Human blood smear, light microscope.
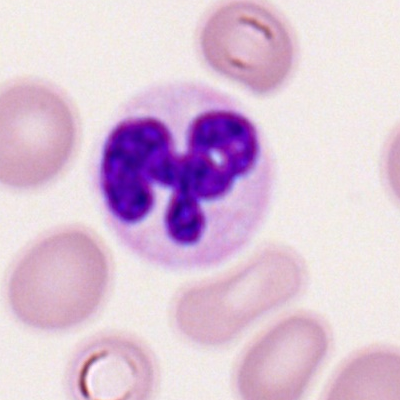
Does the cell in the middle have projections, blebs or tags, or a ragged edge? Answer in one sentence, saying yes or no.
No, what this cell has is a smooth outline, not a rough one.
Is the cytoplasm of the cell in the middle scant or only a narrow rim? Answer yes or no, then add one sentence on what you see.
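No. The cytoplasm is plentiful and pale pinkish-lilac.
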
